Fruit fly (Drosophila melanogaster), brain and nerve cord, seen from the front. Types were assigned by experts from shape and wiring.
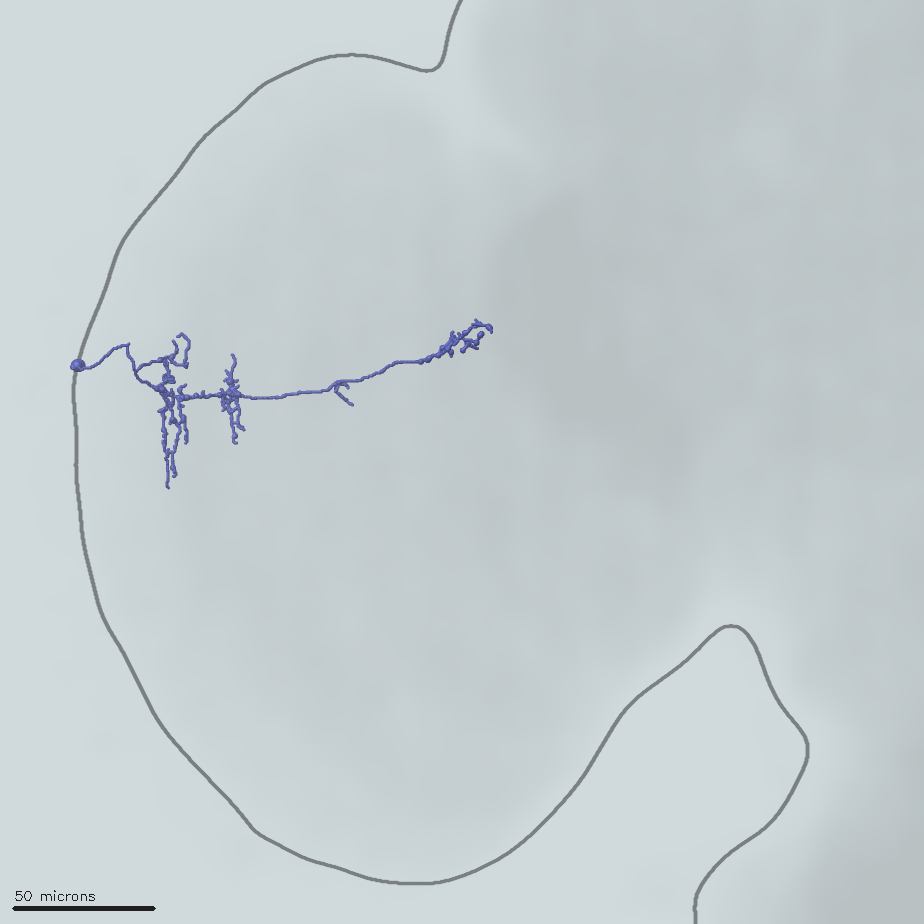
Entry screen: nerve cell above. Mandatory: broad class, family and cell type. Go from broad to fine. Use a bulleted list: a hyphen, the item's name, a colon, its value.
- broad class: optic-lobe intrinsic neuron
- family: TmY
- cell type: TmY13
